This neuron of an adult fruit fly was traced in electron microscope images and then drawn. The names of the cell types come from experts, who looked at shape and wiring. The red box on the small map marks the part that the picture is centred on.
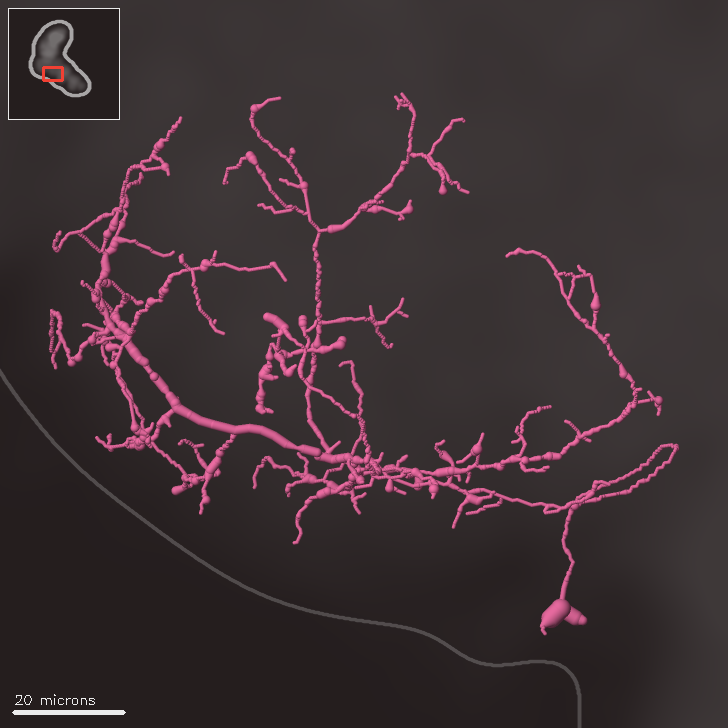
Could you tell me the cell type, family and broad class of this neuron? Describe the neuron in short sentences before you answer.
Its cell body lies at the lower right of the picture. From left to right in the picture it spans about 110 microns. The picture shows dozens of branch ends. The cell type is IN03A061. Its family is hemilineage 03A. It is a nerve-cord intrinsic neuron.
